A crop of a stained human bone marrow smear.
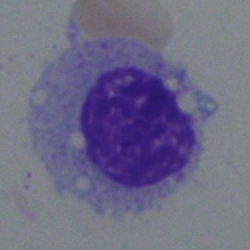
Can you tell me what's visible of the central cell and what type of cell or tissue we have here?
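The outline is irregular, with a ragged, uneven edge. The nucleus sits off-centre, displaced toward the right. Its chromatin is dark purple, broken by small paler patches. Several small round clear vacuoles lie in the cytoplasm. The cell is a myelocyte.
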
